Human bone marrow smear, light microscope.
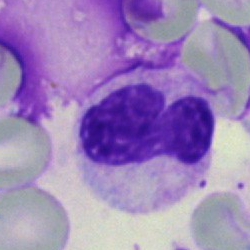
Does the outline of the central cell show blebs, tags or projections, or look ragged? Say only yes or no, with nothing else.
No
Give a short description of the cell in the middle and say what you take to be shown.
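Chromatin dark purple, coarsely clumped. No nucleoli seen in the nucleus. Cytoplasm pale greyish-lilac, no vacuoles. Band neutrophil.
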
